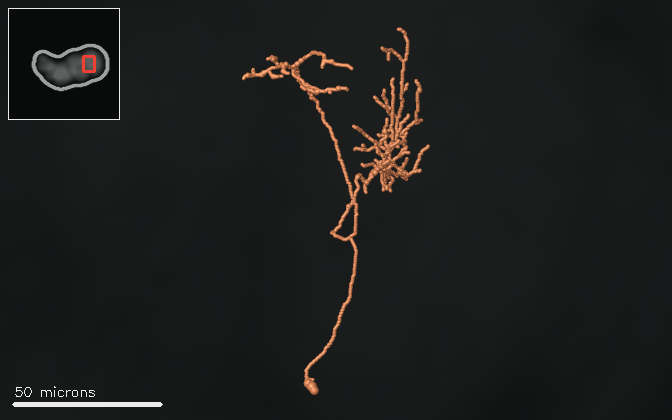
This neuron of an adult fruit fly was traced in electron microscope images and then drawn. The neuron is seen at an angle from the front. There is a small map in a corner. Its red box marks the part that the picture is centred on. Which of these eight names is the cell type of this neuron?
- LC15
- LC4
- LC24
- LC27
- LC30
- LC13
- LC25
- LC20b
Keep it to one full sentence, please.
With respect to cell type, this neuron is LC13.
